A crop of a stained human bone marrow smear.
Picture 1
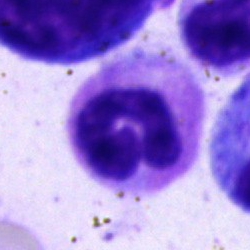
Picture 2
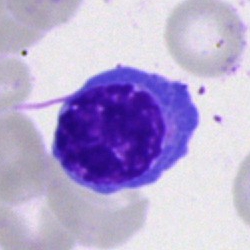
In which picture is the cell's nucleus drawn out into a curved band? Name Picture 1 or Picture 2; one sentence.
There is a band-shaped, curved nucleus without separate lobes in picture 1.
